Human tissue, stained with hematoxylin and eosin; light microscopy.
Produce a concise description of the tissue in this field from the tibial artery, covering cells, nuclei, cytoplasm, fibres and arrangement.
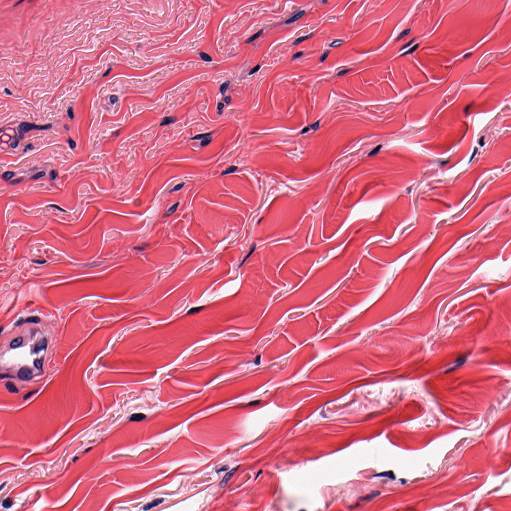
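Thick, wavy, pink collagen bundles cross most of the field diagonally, lower left to upper right. Dark, slender, spindle-shaped nuclei, few beside the abundant fibre, line the bundle edges. A small vessel with an open lumen ringed by dark nuclei lies at the left edge, lower half.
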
